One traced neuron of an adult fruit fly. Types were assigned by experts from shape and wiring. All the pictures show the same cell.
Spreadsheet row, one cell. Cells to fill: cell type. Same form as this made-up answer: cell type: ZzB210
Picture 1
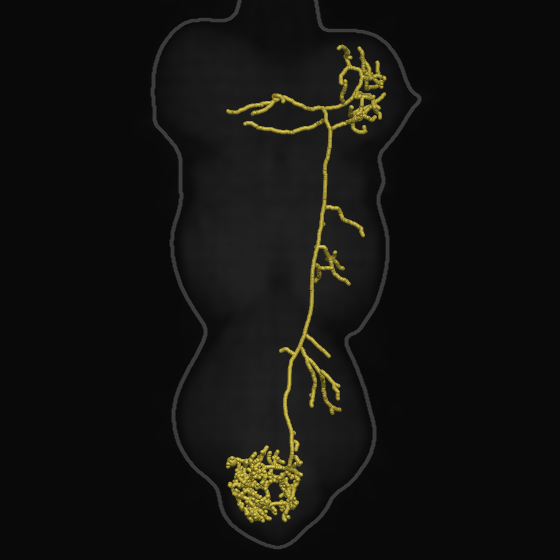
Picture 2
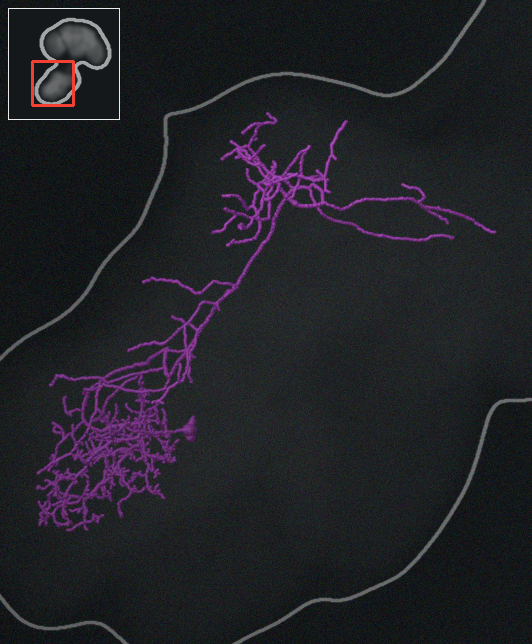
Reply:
cell type: INXXX058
